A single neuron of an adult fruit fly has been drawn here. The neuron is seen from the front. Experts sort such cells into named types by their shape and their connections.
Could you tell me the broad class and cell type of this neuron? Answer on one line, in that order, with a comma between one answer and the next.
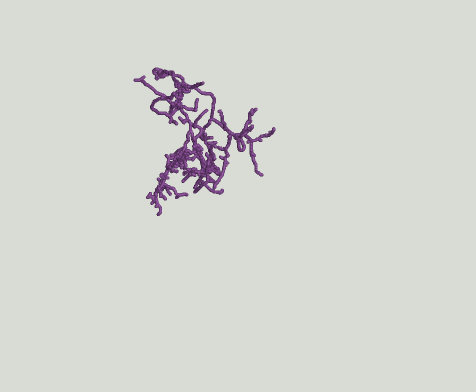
central-brain intrinsic neuron, IB049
